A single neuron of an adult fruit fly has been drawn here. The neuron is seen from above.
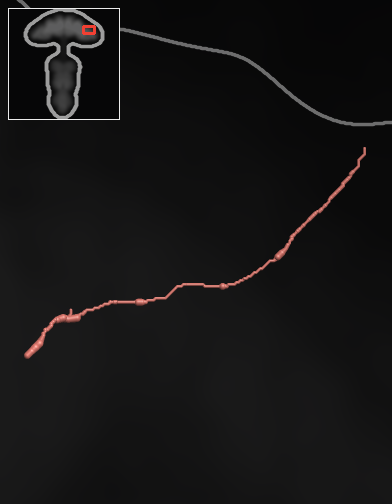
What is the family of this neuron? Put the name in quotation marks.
"class visual"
